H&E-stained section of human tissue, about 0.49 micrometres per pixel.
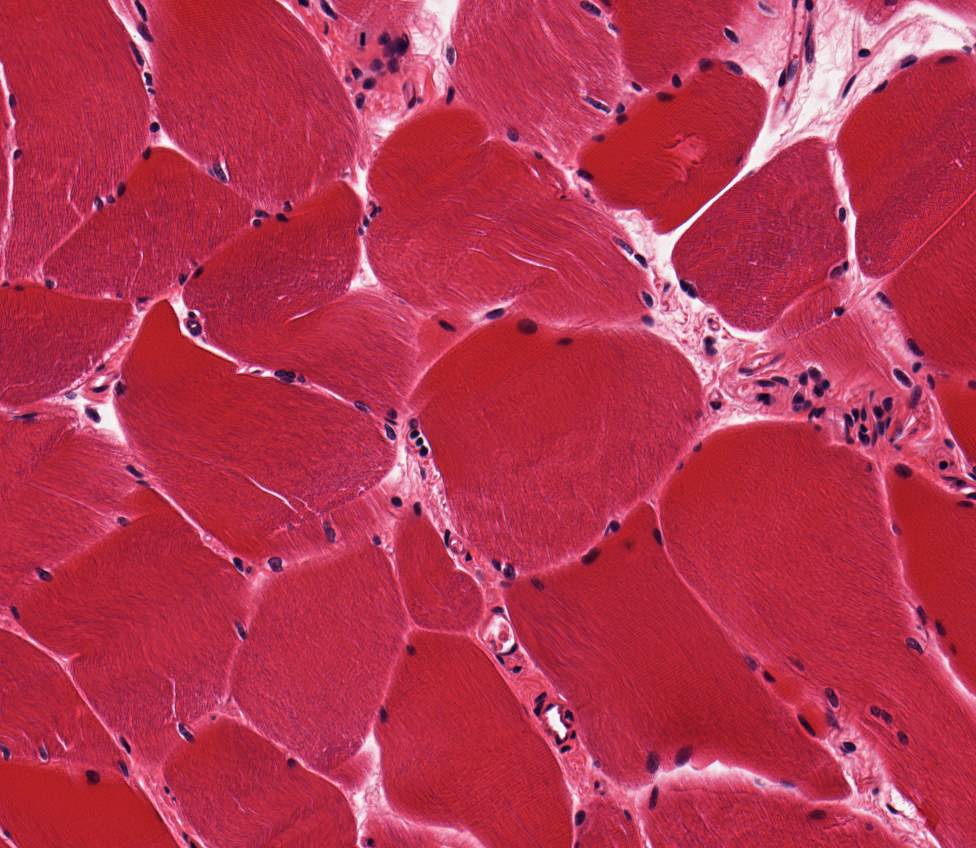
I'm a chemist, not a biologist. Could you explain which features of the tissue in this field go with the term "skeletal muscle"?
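This tissue is skeletal muscle.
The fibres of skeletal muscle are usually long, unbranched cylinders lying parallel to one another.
Here the fibres are polygonal to rounded in outline, with many angular corners where neighbours meet. Their nuclei are small, dark and flattened, and sit at the fibre edges just beneath the surface. Thin pale connective tissue separates the fibres and widens, at the upper right and right middle, into small septa holding clusters of small dark nuclei. No fat cells are present.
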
